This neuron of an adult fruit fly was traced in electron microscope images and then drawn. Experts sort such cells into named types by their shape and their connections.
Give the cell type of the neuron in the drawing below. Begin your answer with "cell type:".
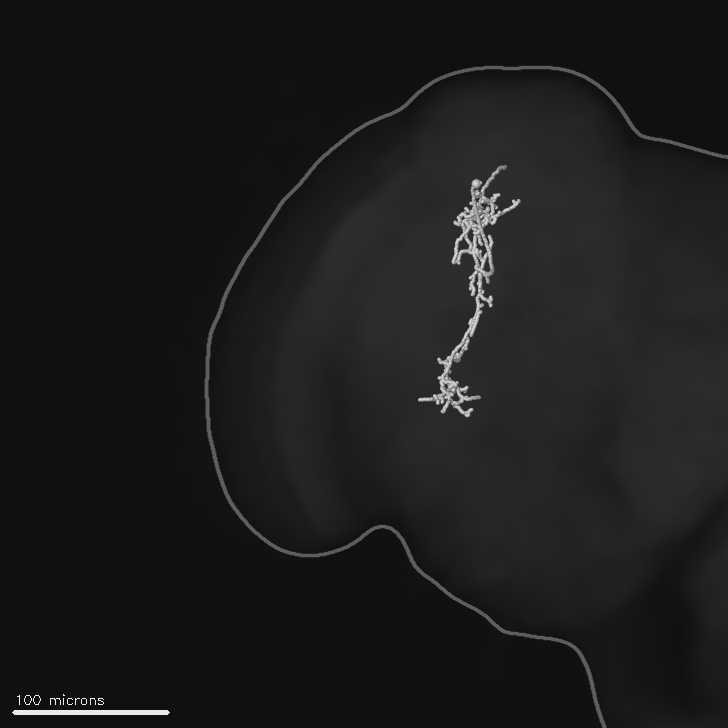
cell type: WEDPN6A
